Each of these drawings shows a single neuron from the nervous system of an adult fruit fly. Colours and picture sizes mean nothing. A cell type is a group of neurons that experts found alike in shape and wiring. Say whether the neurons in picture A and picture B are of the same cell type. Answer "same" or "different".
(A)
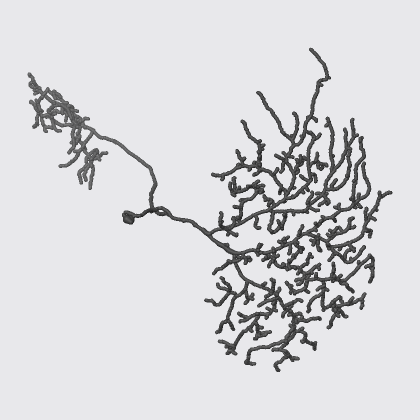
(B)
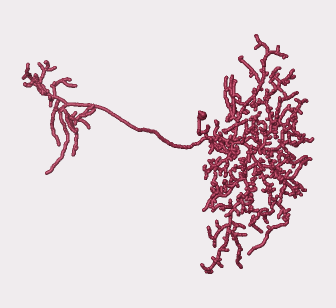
same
